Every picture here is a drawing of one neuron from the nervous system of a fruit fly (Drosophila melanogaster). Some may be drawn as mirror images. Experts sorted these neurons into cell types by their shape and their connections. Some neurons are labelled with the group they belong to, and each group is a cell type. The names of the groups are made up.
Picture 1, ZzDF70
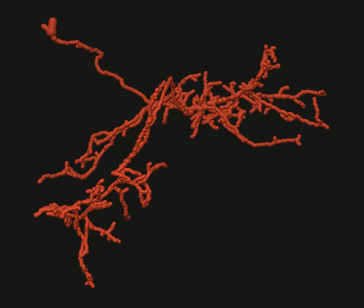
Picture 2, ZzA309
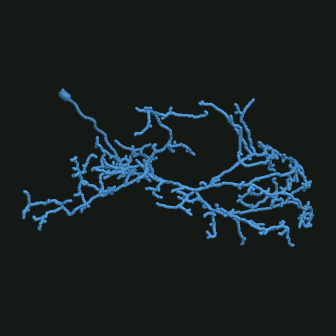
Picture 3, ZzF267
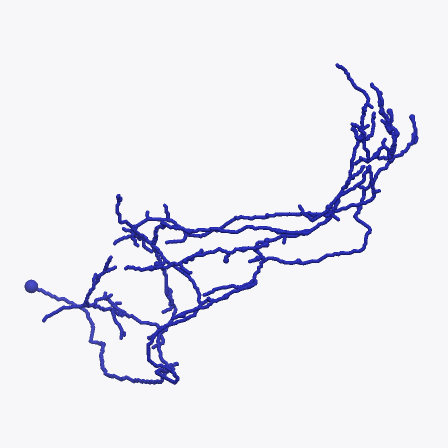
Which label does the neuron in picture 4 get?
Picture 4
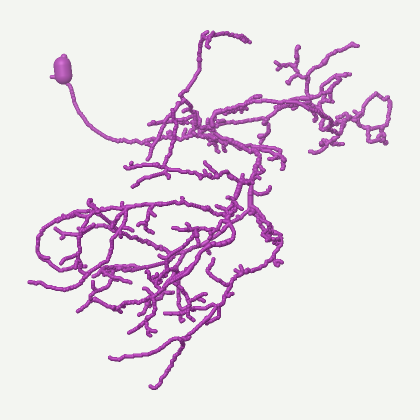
ZzA309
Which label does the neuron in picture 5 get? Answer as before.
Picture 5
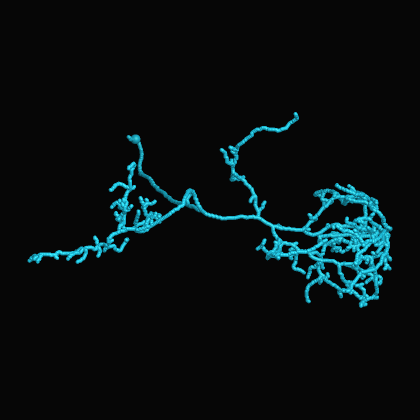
ZzA309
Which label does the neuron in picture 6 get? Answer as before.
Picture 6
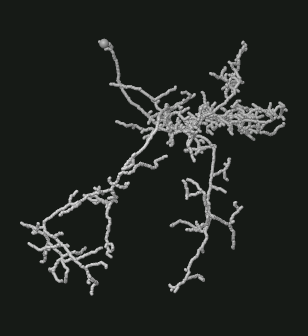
ZzDF70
